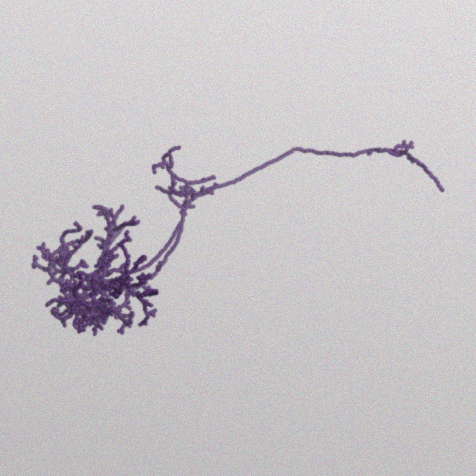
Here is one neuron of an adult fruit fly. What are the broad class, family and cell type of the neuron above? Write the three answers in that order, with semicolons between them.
central-brain intrinsic neuron; hemilineage VLPl2_medial; CB2286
